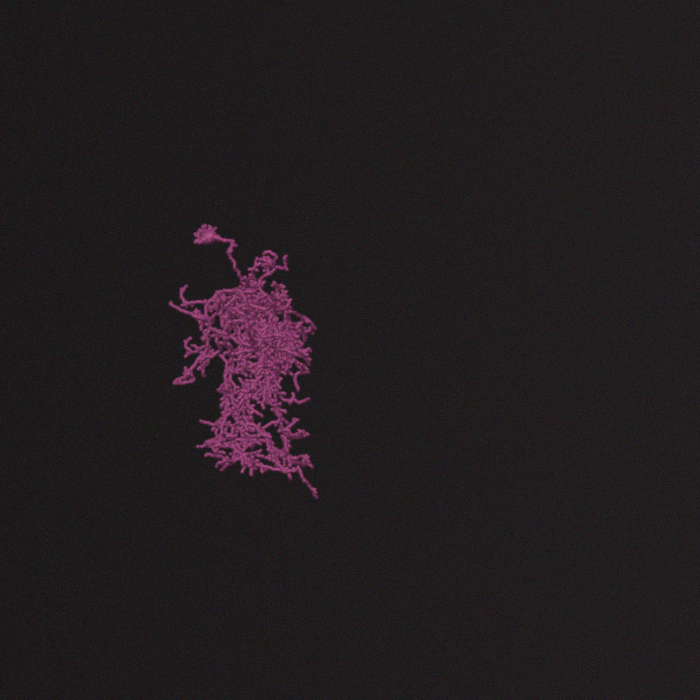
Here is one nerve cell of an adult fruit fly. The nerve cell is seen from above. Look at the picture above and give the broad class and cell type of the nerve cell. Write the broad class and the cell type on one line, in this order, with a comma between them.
central-brain intrinsic neuron, PS304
